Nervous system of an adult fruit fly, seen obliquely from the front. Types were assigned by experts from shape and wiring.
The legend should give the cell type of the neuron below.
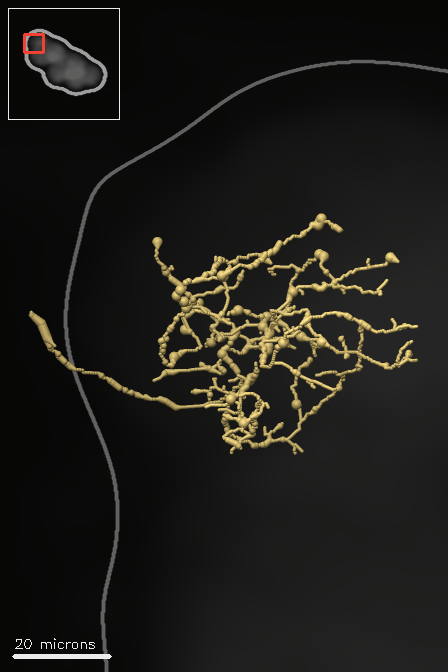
SNxx23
